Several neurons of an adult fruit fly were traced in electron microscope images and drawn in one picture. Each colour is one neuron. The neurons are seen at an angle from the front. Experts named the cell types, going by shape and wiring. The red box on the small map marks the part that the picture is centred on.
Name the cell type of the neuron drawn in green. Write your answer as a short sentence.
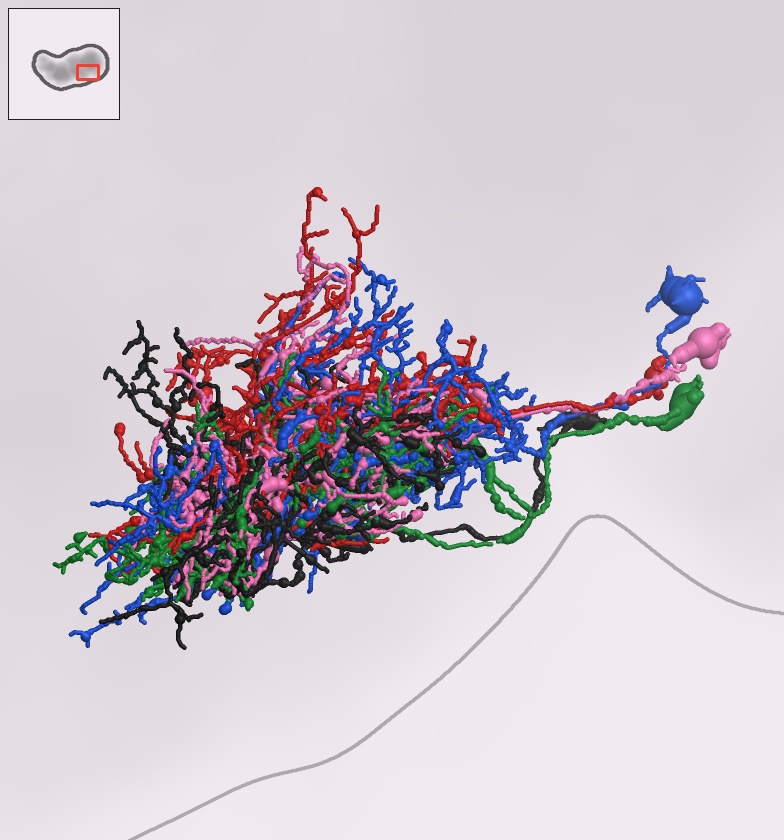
The cell type is GNG032.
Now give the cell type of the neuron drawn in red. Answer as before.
The cell type is GNG045.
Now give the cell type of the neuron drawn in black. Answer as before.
The cell type is GNG067.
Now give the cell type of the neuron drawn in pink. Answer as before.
The cell type is GNG070.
